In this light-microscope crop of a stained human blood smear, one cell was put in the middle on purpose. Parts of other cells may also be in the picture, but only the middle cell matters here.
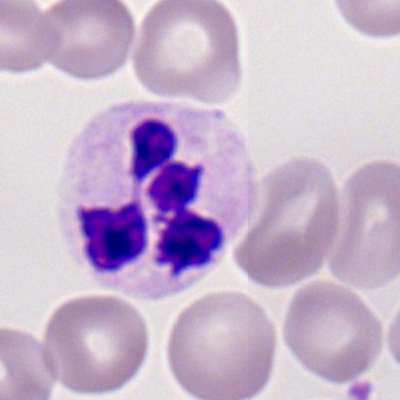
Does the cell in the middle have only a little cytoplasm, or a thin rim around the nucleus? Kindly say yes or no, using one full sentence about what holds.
No, the cell holds plenty of cytoplasm around the nucleus.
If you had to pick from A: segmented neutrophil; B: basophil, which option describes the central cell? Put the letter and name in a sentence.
The cell centered in the crop is a segmented neutrophil, making option A the correct pick.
